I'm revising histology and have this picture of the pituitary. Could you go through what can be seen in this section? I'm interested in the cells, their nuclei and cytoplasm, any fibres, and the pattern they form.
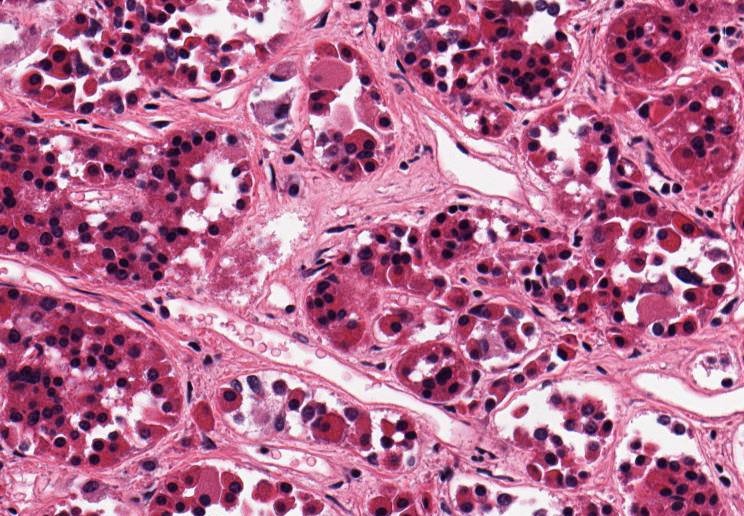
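Look across the whole field: it is filled by closely set cellular units, rounded to oval, with narrow bands of stroma between them. Each unit is packed with many cells stacked several layers deep; their nuclei are small, round and dark, and their cytoplasm is pink. The stroma is pink fibrous tissue, with elongated dark nuclei scattered through it. Notice too that no fat cells appear anywhere.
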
